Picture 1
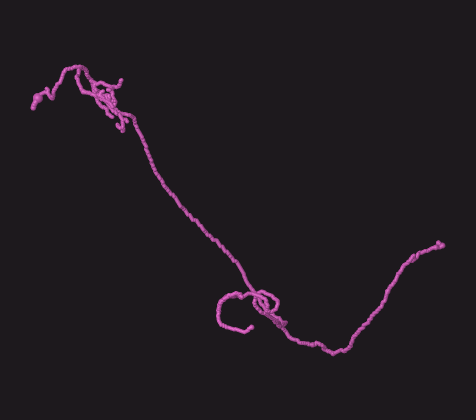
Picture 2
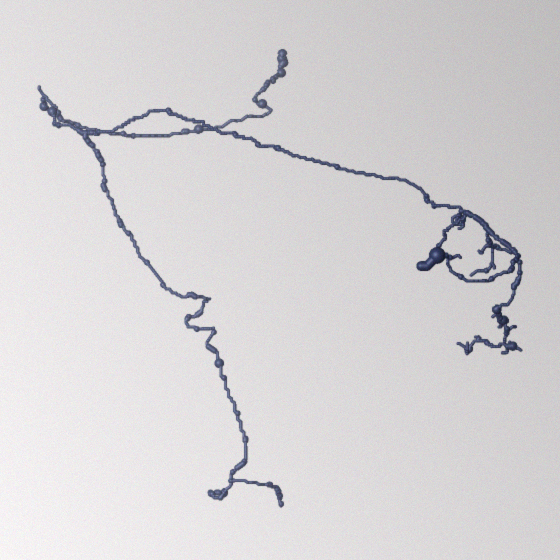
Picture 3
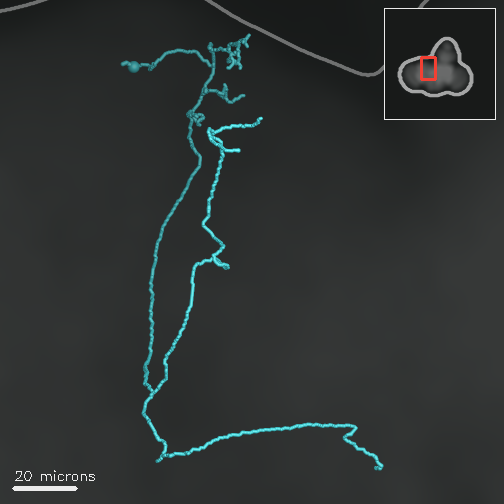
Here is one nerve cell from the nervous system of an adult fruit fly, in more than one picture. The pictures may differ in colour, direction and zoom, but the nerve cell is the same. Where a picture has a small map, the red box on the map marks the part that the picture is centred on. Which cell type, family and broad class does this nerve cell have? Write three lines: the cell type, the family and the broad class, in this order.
KCab-s
class Kenyon Cell
central-brain intrinsic neuron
